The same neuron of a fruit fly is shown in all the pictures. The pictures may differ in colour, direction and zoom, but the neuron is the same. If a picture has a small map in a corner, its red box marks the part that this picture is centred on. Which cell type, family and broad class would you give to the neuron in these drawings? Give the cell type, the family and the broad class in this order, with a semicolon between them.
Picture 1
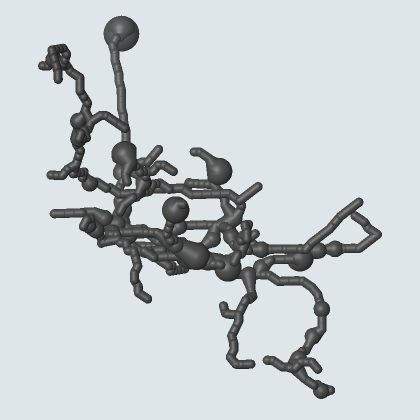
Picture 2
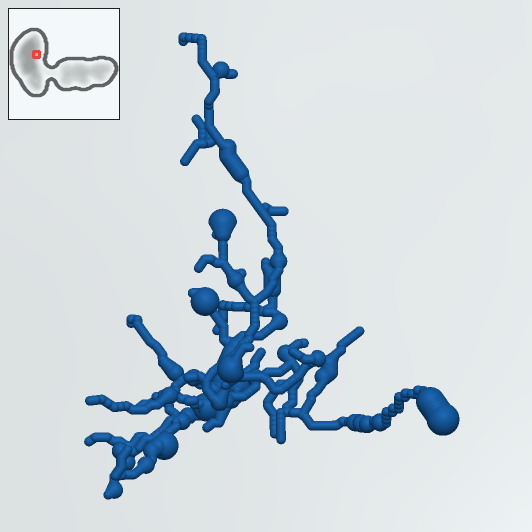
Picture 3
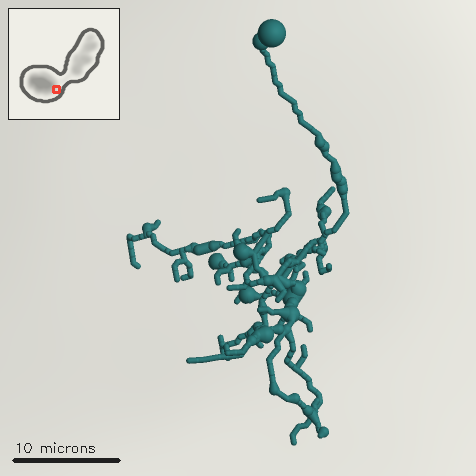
Cm1; Cm; optic-lobe intrinsic neuron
